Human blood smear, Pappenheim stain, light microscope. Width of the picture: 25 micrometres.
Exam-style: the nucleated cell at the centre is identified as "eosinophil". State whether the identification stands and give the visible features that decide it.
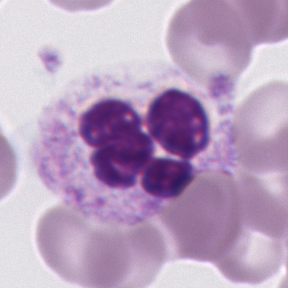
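Take the granules first: they're fine and lilac-pink.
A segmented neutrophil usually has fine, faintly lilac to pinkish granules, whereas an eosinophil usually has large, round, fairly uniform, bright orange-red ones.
So the granules go with segmented neutrophil and against eosinophil. The way they fill the cytoplasm would suit either name, though.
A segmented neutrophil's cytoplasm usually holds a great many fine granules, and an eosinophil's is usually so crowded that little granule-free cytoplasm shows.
Otherwise there's dark purple, dense, clumped chromatin, no vacuoles and a roughly round outline, with red cells pressing on its right and lower edges. Altogether, a segmented neutrophil, not an eosinophil.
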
